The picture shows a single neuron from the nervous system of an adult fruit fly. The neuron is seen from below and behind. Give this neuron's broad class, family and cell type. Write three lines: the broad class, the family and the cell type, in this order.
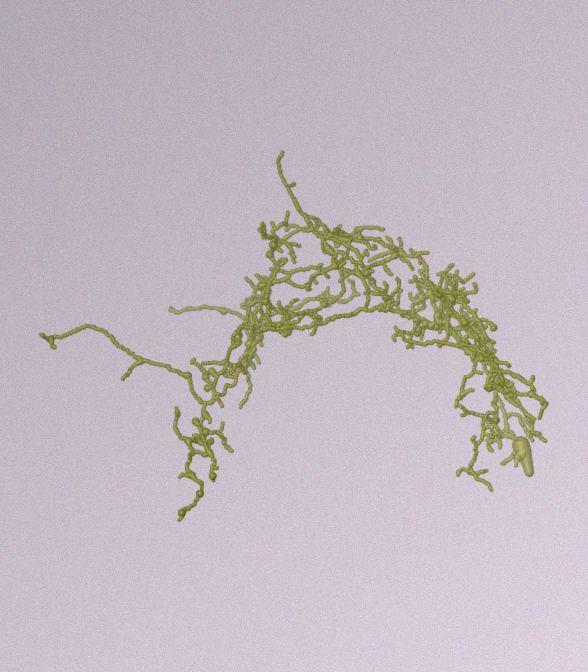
central-brain intrinsic neuron
hemilineage VLPl2_posterior
CB1852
